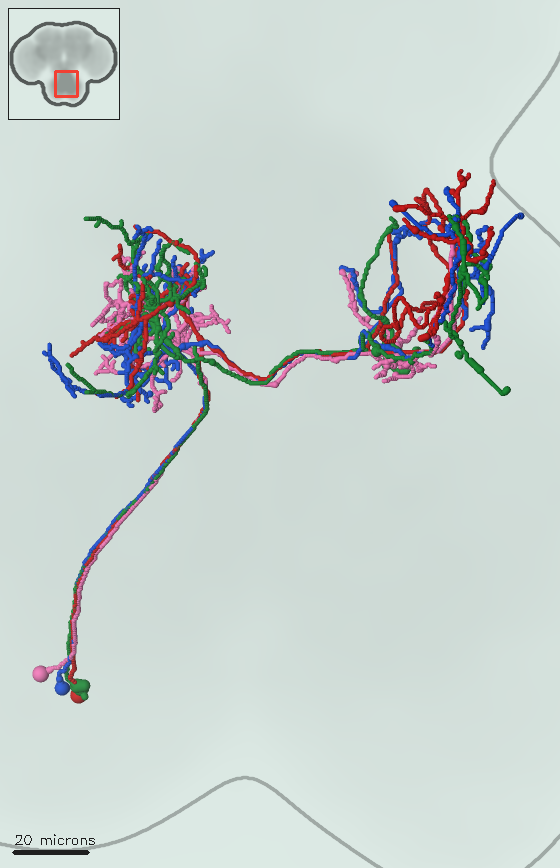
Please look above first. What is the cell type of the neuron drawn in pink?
IN07B075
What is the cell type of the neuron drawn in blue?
IN07B083_d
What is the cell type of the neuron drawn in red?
IN07B079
